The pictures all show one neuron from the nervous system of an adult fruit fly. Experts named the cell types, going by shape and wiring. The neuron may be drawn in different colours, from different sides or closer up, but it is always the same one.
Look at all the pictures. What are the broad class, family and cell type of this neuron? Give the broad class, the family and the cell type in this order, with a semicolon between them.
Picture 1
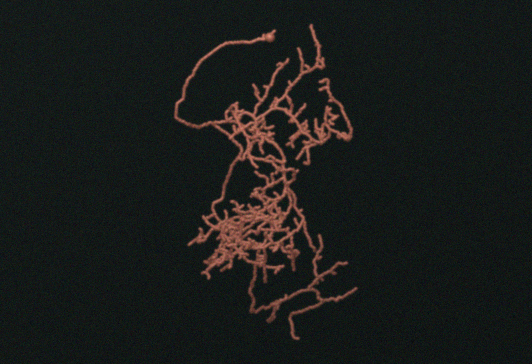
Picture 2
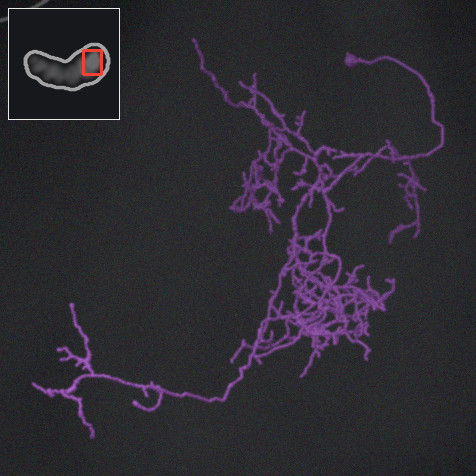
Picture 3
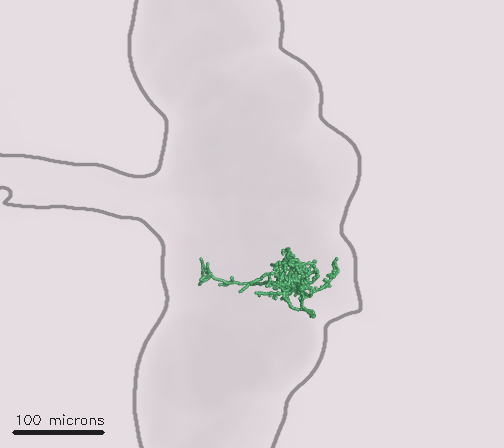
central-brain intrinsic neuron; hemilineage CREa2_ventral; LAL022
